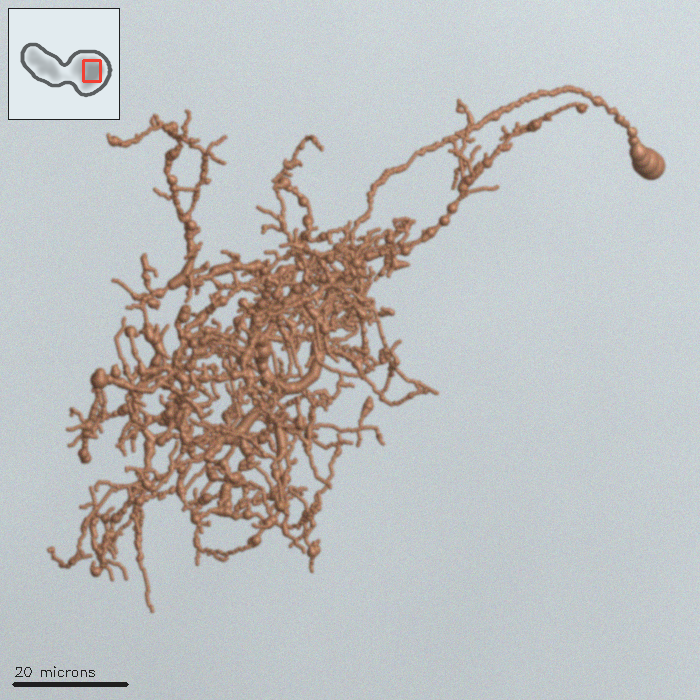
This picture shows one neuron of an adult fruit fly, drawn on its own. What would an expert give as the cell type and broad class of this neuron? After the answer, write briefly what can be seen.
It is of cell type PS106. This is a central-brain intrinsic neuron. Its cell body lies at the upper right of the picture. From left to right in the picture it spans about 110 microns. The picture shows more than a hundred branch ends.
